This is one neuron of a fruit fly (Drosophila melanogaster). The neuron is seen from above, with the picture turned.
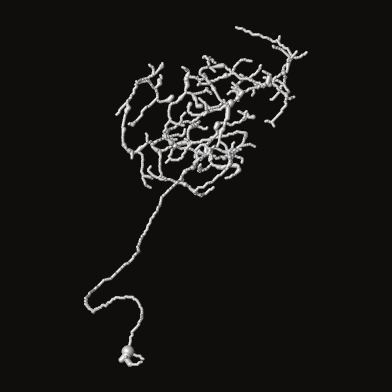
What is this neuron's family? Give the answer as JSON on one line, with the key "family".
{"family": "hemilineage VLPl4_anterior"}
